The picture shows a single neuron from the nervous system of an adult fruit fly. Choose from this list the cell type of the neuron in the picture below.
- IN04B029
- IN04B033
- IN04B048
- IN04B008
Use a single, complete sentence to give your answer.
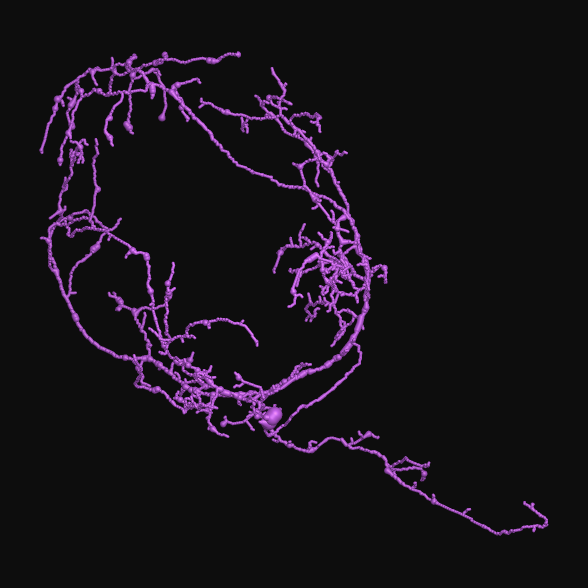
By its cell type, the neuron is IN04B033.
